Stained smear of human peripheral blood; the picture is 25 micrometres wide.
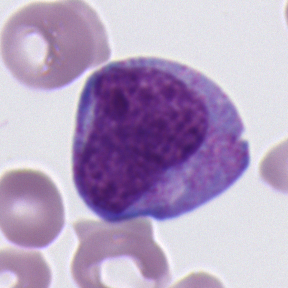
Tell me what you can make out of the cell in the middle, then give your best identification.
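Rounded outline, I notice, though somewhat angular rather than a perfect circle; about 16 micrometres across. Chromatin finely stippled with small lighter spaces, not condensed into dense blocks. Fine pink-purple granules scattered through the cytoplasm, and no hair-like projections on the surface. I'd call it an atypical promyelocyte.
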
